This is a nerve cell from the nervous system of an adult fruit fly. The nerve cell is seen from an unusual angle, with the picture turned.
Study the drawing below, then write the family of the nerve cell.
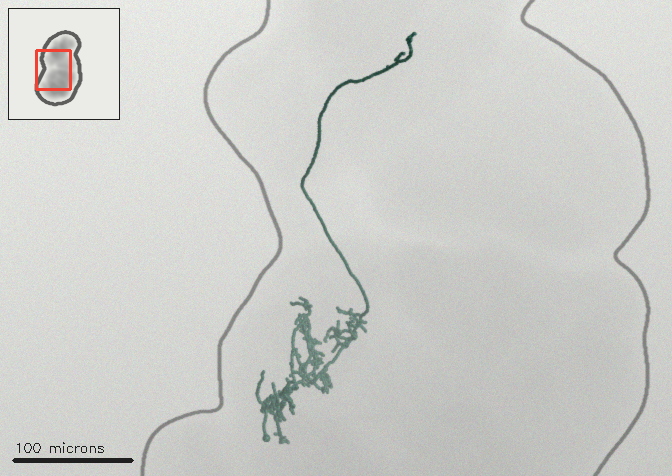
DNg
